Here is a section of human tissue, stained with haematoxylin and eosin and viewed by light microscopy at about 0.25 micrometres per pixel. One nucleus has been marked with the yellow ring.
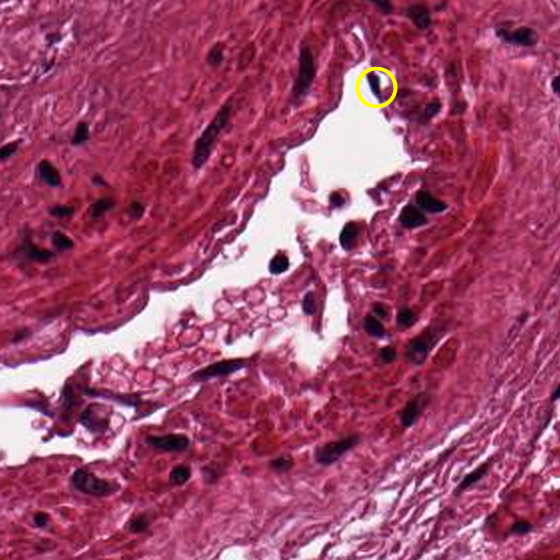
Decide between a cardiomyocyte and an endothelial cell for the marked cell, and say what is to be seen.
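The marked cell is an endothelial cell. The nucleus is elongated and stains dark throughout. The nucleus sits directly on the edge of the open lumen, bordering the empty white space. Very little cytoplasm can be made out around the nucleus. The cell lies at the narrow upper tip of the vessel lumen, along its lining.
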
